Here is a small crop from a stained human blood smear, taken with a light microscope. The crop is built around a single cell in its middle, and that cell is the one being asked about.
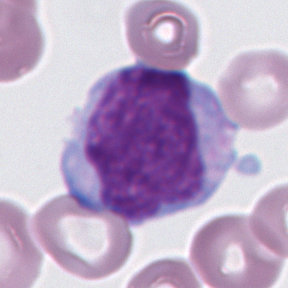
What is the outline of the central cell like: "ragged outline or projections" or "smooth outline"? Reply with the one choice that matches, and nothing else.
Ragged outline or projections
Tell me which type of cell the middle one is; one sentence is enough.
Among the cells in view, the one in the middle is an atypical promyelocyte.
